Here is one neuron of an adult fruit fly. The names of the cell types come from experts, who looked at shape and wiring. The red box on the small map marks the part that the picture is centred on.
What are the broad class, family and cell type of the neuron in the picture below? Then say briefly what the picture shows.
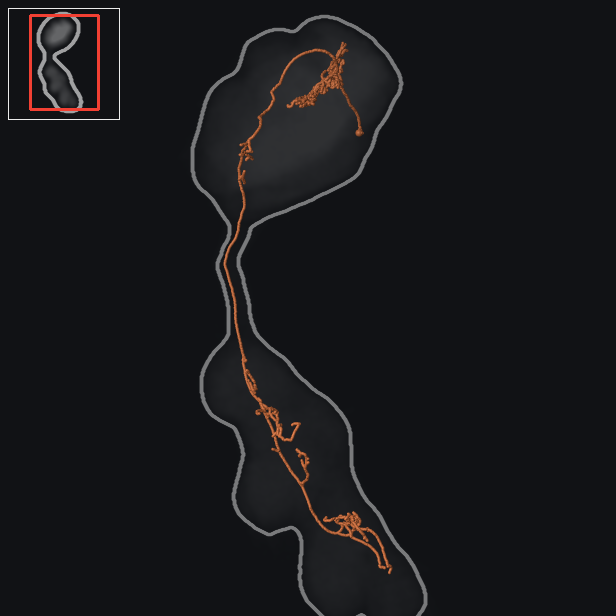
This is a descending neuron. Its family is hemilineage SMPpv2_dorsal. The cell type is DNp60. The cell body can be seen at the top of the picture. As drawn here it is more than twice as tall as it is wide.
